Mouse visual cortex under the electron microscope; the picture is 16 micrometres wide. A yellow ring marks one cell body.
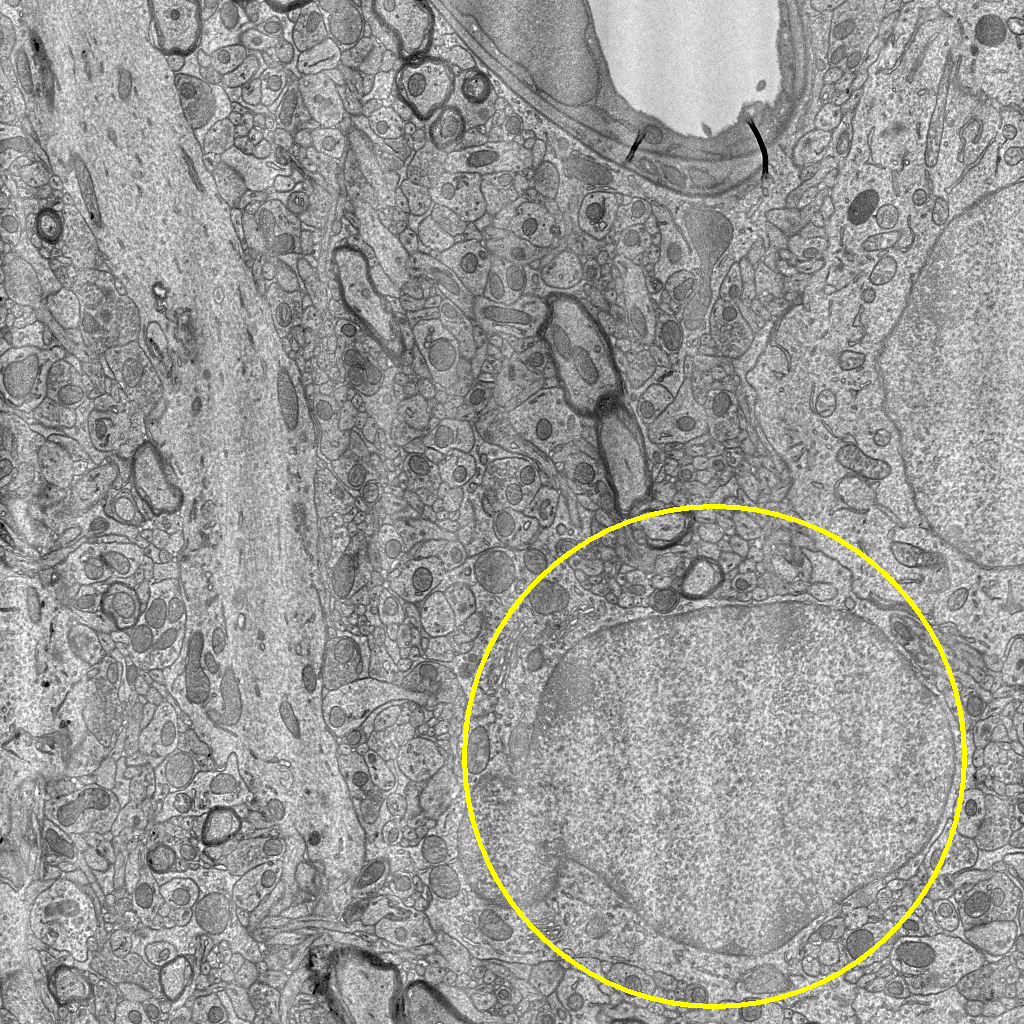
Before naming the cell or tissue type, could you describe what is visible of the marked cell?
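The nucleus is a large oval, wider than it is tall, and appears whole within the ring. Its outline is smooth, lacking deep infoldings. No distinct nucleolus is present in this plane. The cytoplasm contains no dark dense granules. The cell is an astrocyte.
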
